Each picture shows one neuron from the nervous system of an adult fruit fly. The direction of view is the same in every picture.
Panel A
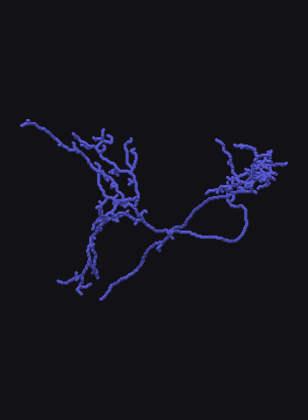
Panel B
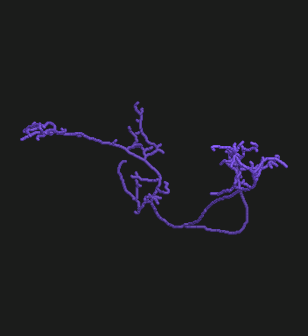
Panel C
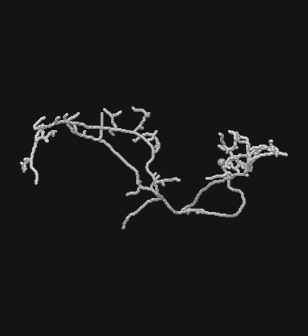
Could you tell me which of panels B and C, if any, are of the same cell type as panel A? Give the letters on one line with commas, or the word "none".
none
